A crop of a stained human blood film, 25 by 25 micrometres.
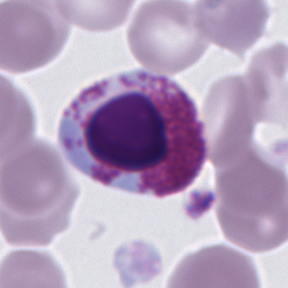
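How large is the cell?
About 13 by 11 micrometres.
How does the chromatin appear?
It is dense and stains dark purple.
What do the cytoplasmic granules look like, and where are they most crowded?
They are coarse and reddish, most crowded on the right side of the cell, with pale blue cytoplasm between them.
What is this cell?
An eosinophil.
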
